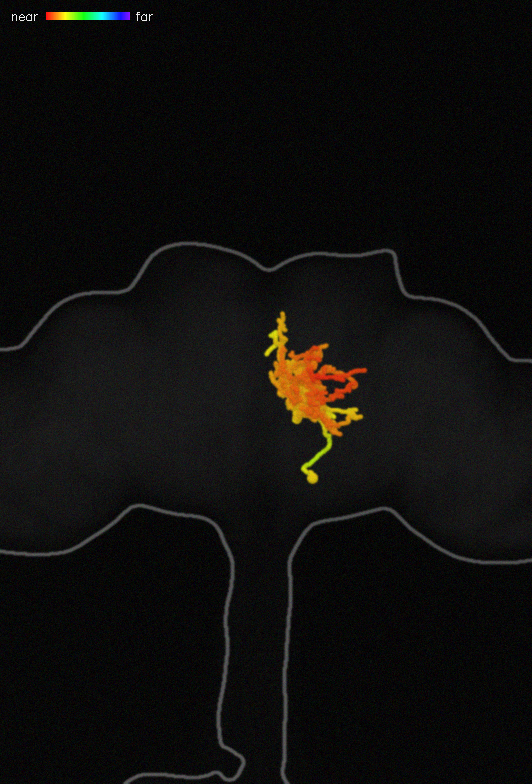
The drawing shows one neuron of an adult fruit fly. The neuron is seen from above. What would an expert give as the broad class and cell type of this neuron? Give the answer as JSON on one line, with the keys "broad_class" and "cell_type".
{"broad_class": "central-brain intrinsic neuron", "cell_type": "SMP291"}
